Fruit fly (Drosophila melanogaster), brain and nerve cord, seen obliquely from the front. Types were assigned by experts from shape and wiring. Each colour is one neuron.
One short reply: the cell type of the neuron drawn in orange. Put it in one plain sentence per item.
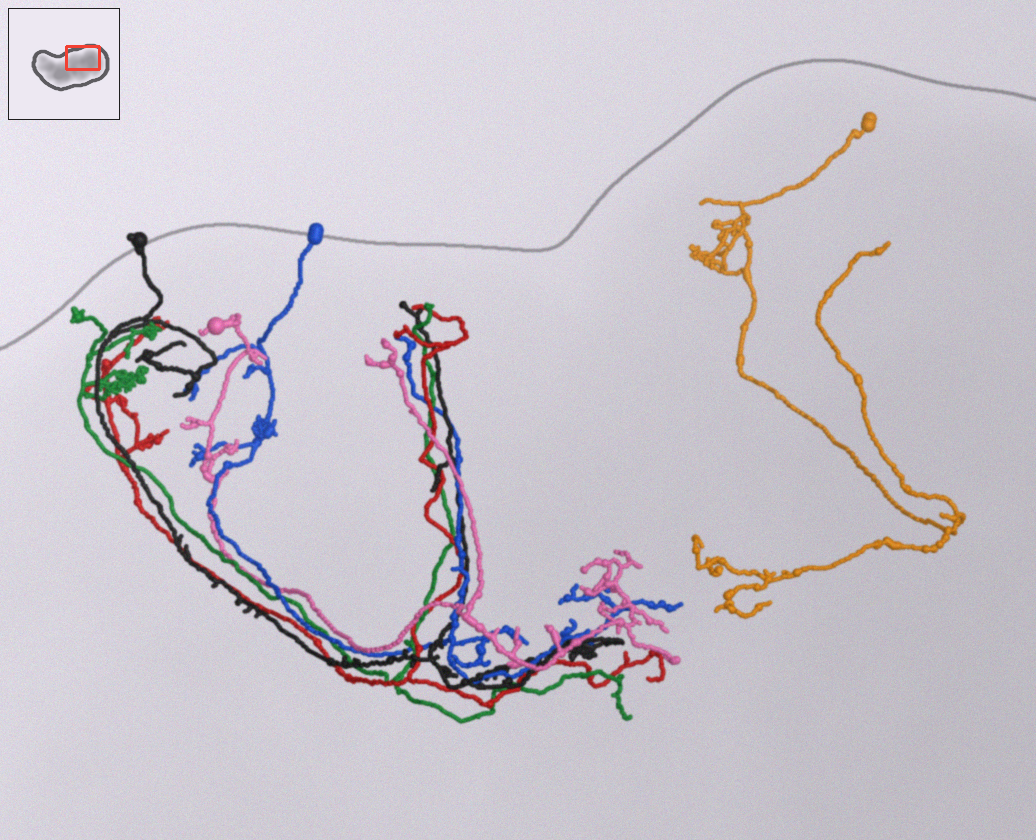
The cell type is KCa'b'-ap2.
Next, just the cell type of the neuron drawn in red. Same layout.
The cell type is KCab-s.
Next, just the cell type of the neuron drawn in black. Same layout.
The cell type is KCab-p.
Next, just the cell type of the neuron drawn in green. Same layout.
The cell type is KCab-m.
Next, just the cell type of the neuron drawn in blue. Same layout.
The cell type is KCa'b'-m.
